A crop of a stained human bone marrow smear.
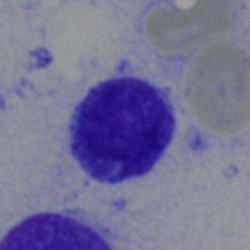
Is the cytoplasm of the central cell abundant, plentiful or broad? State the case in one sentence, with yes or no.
No, the cell's cytoplasm is limited to a thin rim.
